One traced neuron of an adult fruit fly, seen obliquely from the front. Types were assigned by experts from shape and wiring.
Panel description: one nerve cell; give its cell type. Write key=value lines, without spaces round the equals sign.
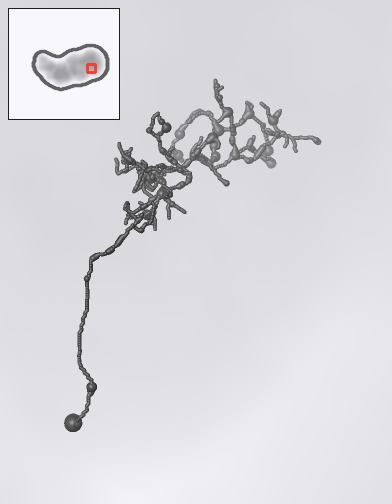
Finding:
cell_type=Li27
